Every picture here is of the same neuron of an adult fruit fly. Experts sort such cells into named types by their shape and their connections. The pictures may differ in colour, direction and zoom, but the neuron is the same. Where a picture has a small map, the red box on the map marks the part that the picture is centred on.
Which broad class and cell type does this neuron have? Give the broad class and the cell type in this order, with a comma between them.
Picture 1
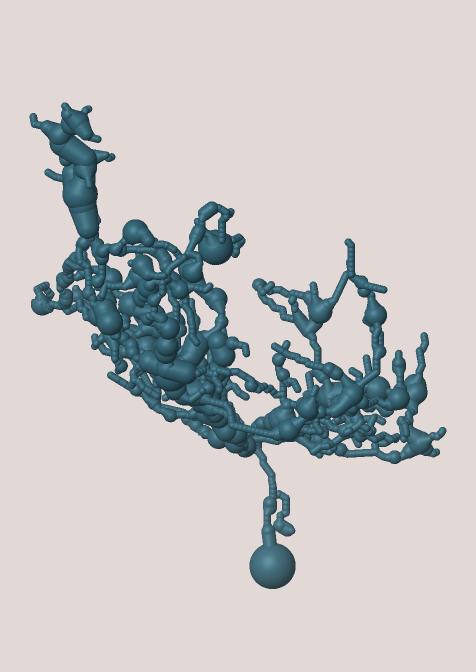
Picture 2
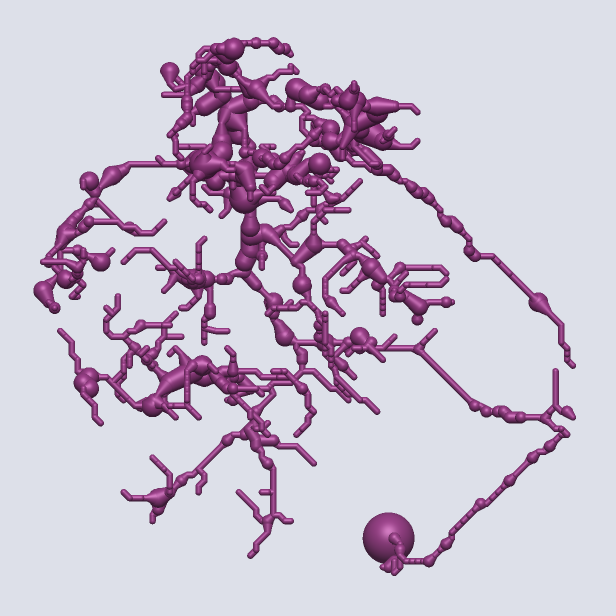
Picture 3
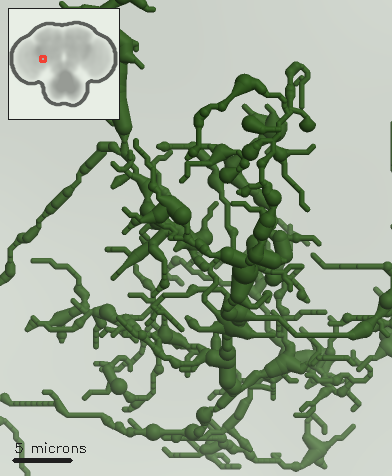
central-brain intrinsic neuron, CB2365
